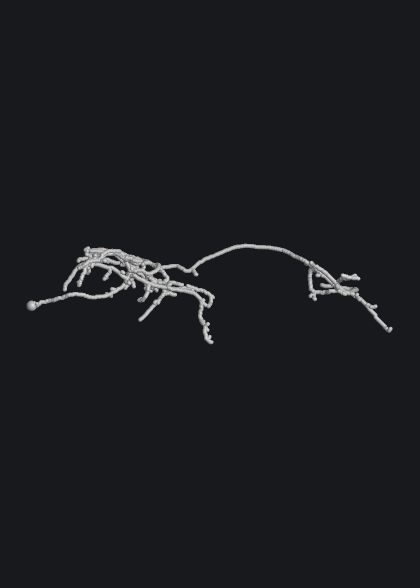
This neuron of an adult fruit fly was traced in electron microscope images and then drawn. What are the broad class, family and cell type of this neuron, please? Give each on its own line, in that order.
nerve-cord intrinsic neuron
hemilineage 27X
IN27X023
